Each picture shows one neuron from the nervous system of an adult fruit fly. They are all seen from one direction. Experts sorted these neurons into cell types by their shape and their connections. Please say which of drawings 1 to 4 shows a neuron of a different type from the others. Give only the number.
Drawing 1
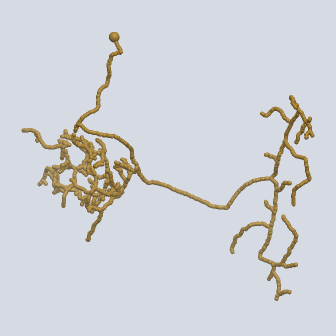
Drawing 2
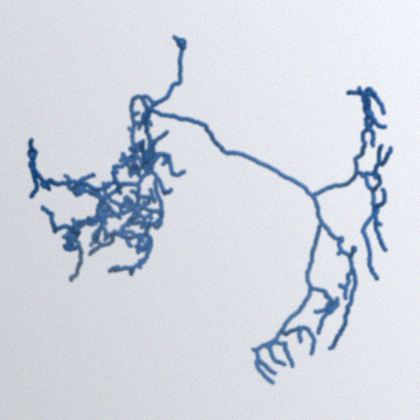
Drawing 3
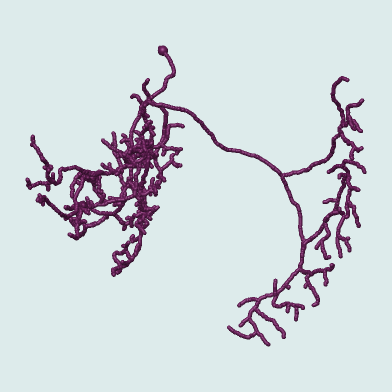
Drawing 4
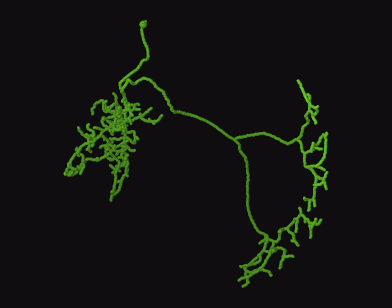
1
